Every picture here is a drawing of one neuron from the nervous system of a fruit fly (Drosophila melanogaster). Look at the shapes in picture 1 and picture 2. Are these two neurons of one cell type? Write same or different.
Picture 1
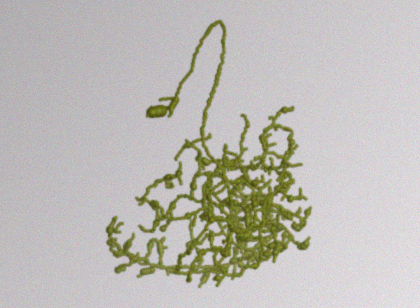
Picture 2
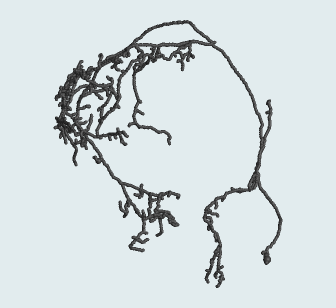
different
